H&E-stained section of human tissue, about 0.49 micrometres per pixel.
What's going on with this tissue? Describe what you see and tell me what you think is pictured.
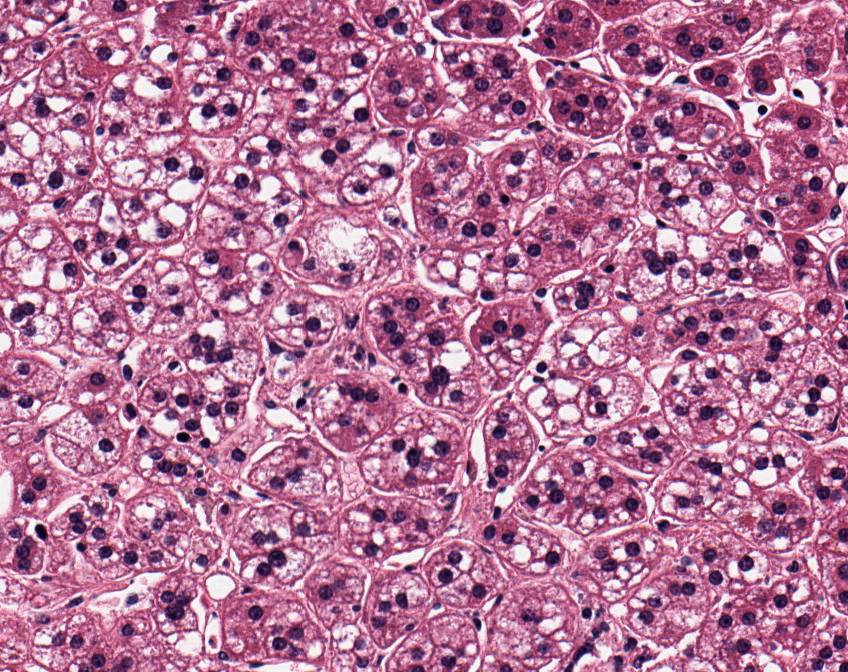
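Field: large polygonal cells in rounded nests throughout. Nests outlined by thin pink strands carrying flattened, elongated nuclei. Many cells: cytoplasm filled with several clear vacuoles of varying size. Upper right: cytoplasm more solidly pink, fewer vacuoles than in cells on the left. Tissue: adrenal gland.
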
